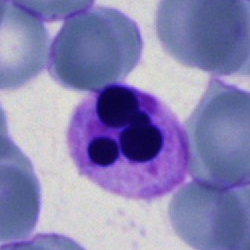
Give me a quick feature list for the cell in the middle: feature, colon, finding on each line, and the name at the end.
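Nucleus: balls clustered in upper part of cell
Cytoplasm rim: wider below the nuclear balls
Chromatin: uniformly dark, near-black, no visible texture
Cytoplasm: abundant, pinkish-violet
Granules: fine, faint, pinkish-purple
Name: segmented neutrophil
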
